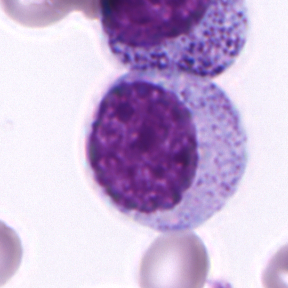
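Myelocyte, the cell in the middle of this stained peripheral blood smear. Its outline is round and smooth. The nucleus sits off-centre toward the left, its chromatin patchy, with darker purple clumps among paler areas. Beside the right edge of the nucleus, the cytoplasm shows a paler, granule-poor zone.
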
